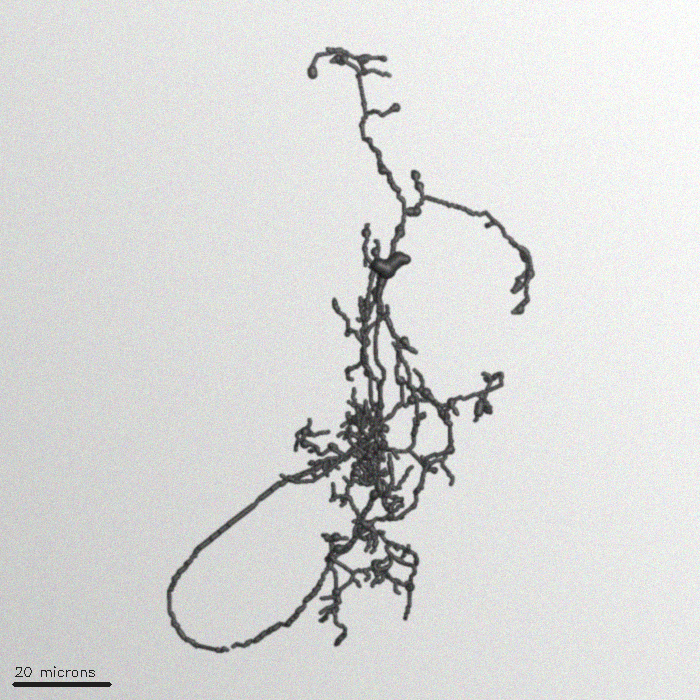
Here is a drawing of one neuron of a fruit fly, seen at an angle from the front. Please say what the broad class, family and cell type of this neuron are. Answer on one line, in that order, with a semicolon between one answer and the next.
nerve-cord intrinsic neuron; hemilineage 17A; IN17A112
